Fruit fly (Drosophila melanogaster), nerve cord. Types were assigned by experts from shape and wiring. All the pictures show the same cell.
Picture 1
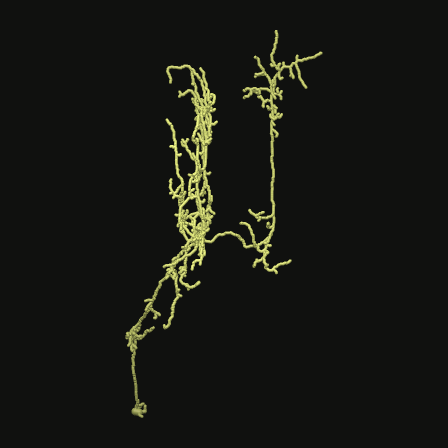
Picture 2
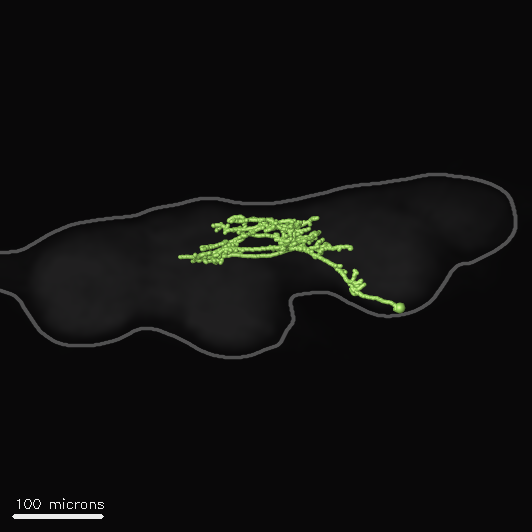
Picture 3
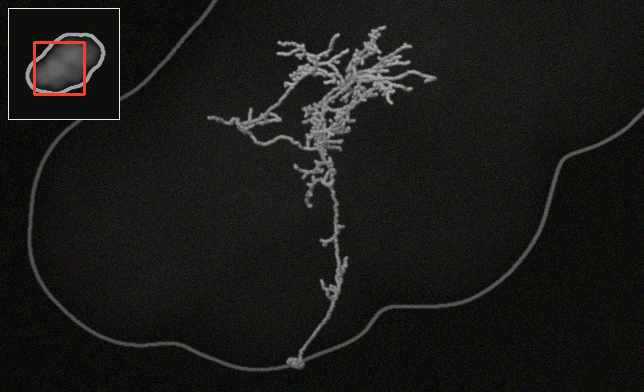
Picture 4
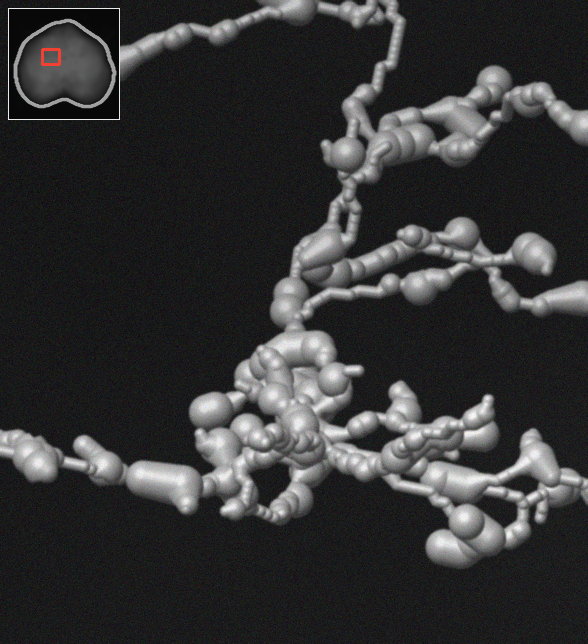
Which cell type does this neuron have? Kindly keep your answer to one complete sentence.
It is IN07B032 that this neuron is, by cell type.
